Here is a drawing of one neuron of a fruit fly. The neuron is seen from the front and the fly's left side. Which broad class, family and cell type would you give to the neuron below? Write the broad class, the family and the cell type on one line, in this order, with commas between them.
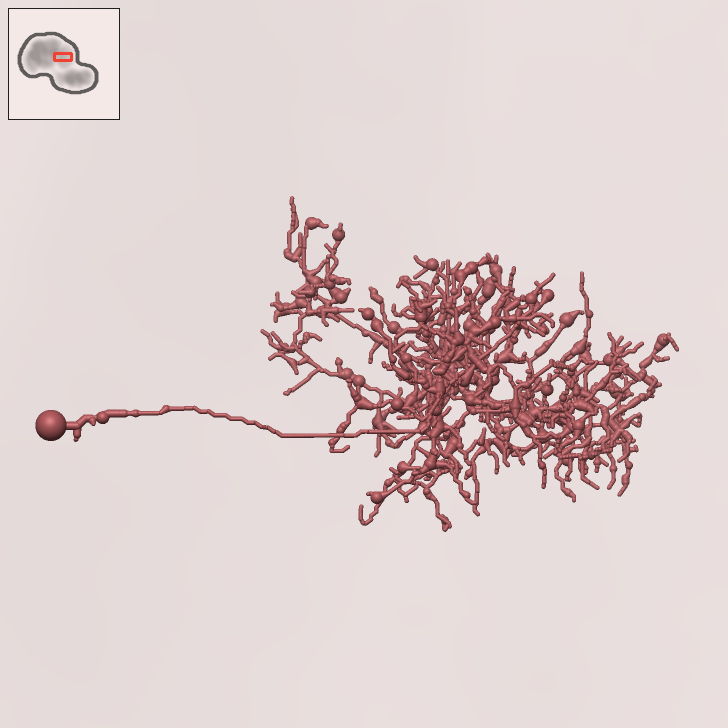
optic-lobe intrinsic neuron, TmY, TmY15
